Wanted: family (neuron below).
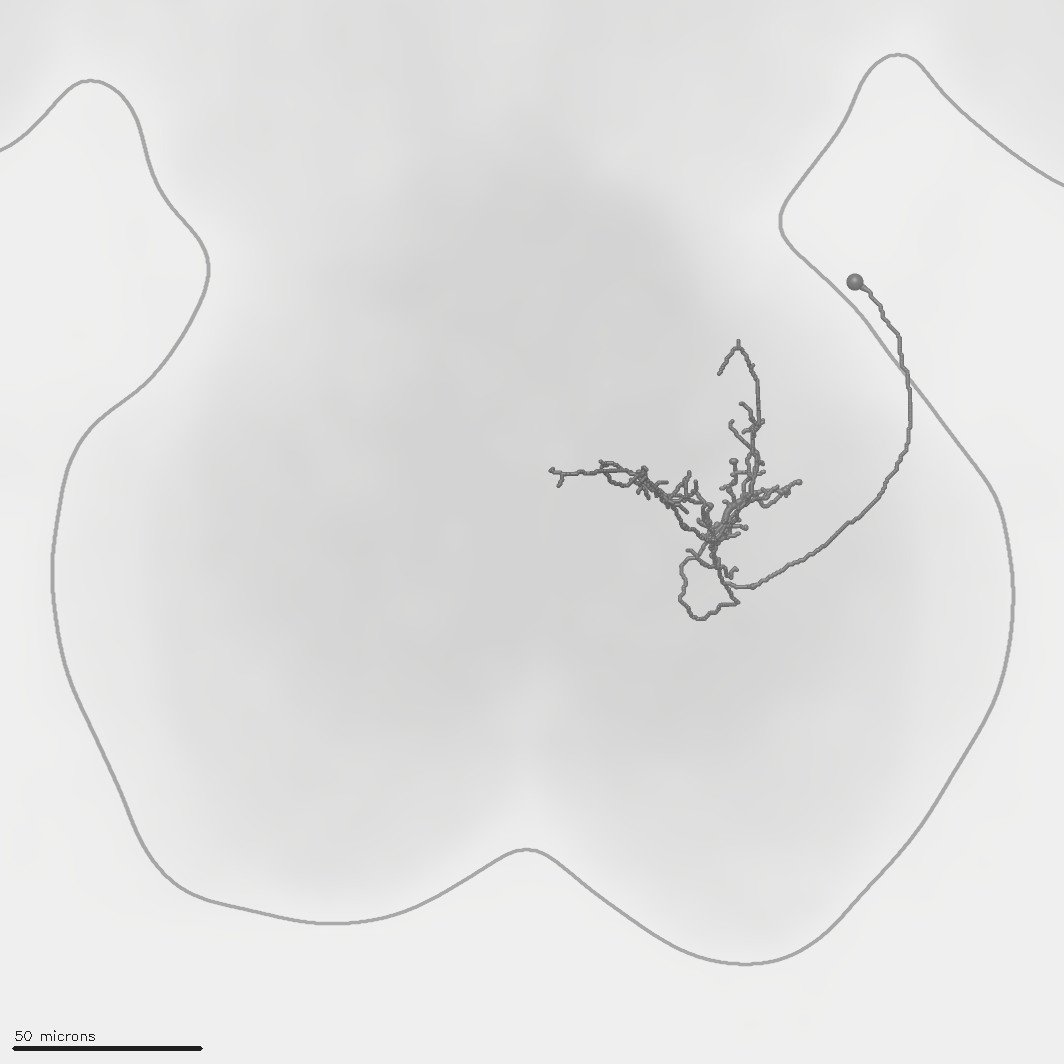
hemilineage 09A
